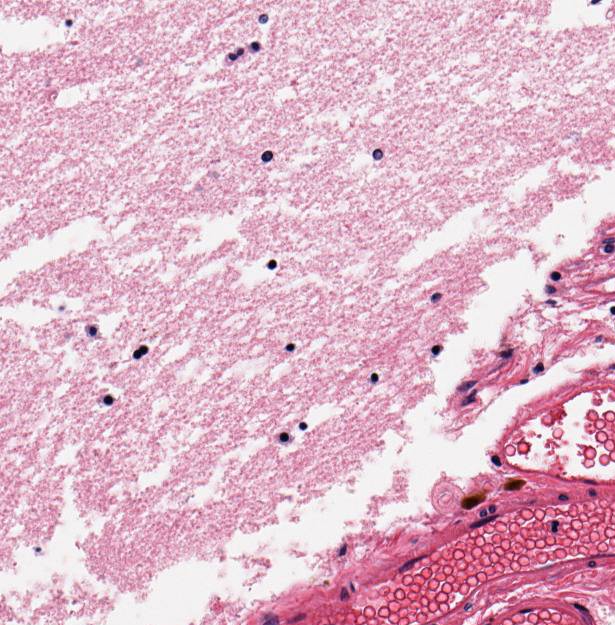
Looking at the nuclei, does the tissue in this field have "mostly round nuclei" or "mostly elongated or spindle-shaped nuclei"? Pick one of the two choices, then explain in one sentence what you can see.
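Mostly round nuclei. Small, round, densely dark-staining nuclei lie singly and widely scattered through the pale matrix.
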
